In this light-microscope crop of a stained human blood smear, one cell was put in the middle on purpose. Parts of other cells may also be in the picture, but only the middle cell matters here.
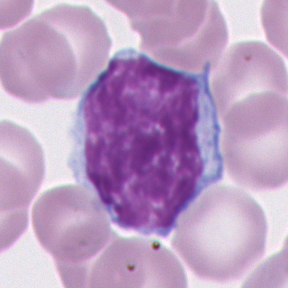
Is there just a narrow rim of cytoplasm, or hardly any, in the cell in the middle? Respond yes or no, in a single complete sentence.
Yes, the cytoplasm of this cell is scant.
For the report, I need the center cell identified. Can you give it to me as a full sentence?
Seen at the centre of the crop is a typical lymphocyte.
